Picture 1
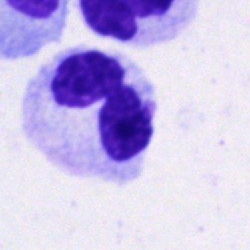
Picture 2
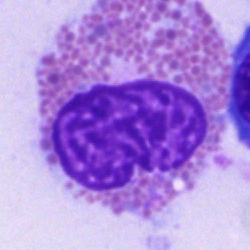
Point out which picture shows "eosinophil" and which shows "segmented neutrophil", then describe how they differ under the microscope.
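Eosinophil in picture 2; segmented neutrophil in picture 1. Both roughly round in outline, no nucleoli visible in either. Segmented neutrophil: nucleus toward upper right; chromatin dark purple, coarsely clumped.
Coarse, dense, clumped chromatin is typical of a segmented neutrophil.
Cytoplasm plentiful and pale lilac-grey, widest on left and lower side. Eosinophil: nucleus in lower half, granular cytoplasm widest above it; granules fairly uniform in size.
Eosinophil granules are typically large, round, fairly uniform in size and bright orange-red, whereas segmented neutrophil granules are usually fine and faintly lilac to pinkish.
Deep blue-staining neighbouring cell at right edge of picture.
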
